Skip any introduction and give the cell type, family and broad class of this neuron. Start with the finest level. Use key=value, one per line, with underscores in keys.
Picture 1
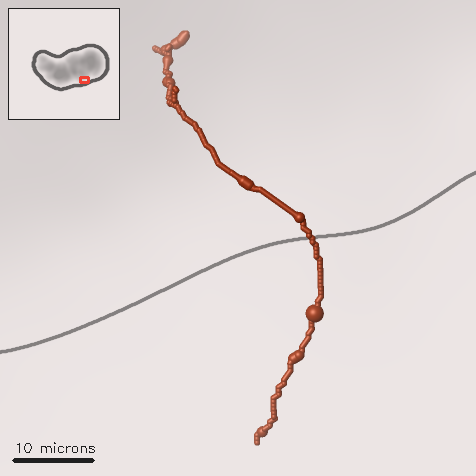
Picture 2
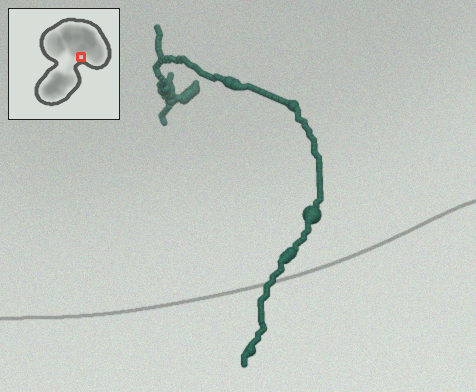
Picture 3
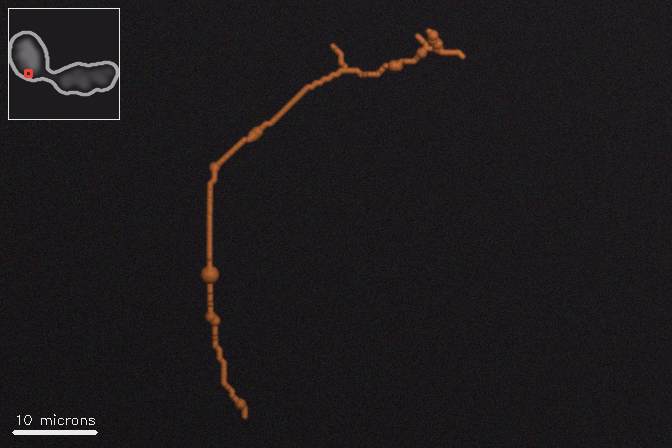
cell_type=BM_InOm
family=class mechanosensory
broad_class=sensory neuron entering the brain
